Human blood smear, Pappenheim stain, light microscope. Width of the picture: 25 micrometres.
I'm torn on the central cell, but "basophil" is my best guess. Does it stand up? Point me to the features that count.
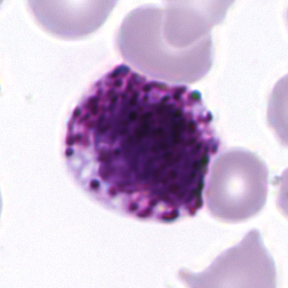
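Granules over the nucleus: the granules lie over the nucleus as well as the cytoplasm and hide its outline, which goes with basophil.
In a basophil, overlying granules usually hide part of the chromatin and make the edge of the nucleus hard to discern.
Granule quantity and coarseness: numerous coarse granules staining dark purple to black would fit a basophil and also the classic hypergranular atypical promyelocyte, but not its hypogranular variant.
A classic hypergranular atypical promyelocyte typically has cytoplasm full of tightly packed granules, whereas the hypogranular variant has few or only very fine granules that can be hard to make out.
Size: about 14 micrometres across, which goes with basophil.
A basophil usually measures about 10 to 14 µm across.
Other findings: pale, nearly colourless cytoplasm shows mainly at the lower-left edge, with small clear spaces there, and the surface shows no projections. Verdict: the name basophil fits.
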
